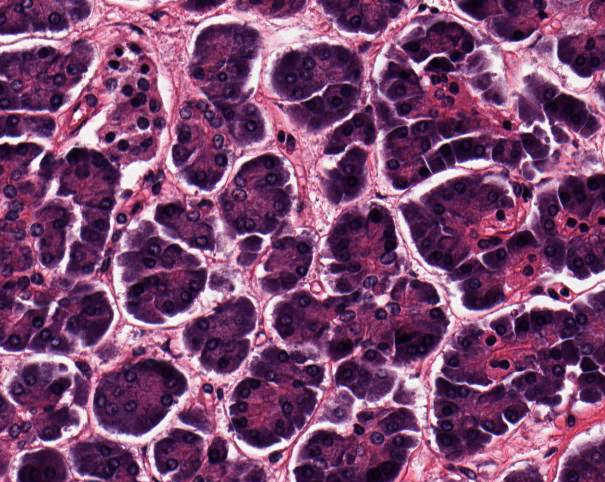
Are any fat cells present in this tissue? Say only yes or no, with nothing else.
No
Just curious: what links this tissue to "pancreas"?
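Across the whole field of this pancreas, cells form rounded clusters packed closely side by side, each holding many round, darkly stained nuclei.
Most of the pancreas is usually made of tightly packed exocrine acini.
The close packing of these clusters agrees with that.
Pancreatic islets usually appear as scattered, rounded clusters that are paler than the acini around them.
The clusters here are not scattered or pale in that way: they are packed across the whole field, and their cytoplasm stains deep purple.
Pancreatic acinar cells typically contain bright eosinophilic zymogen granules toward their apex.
The deep purple cytoplasm seen here does not match that.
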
